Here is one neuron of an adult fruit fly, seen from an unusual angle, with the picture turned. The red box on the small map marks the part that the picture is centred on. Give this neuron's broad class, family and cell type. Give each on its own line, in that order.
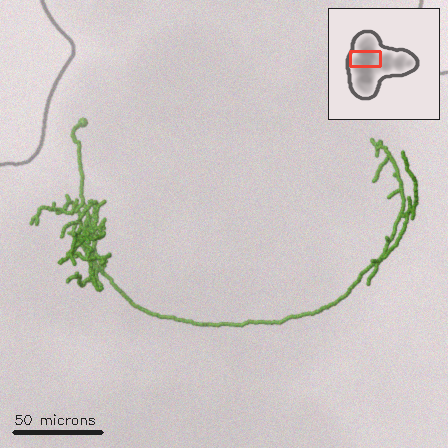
central-brain intrinsic neuron
hemilineage ALlv1
M_lvPNm35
